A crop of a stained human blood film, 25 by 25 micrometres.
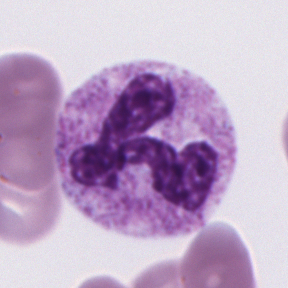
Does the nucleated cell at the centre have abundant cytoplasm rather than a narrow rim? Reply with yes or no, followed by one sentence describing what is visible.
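Yes. The cytoplasm is abundant and pale pinkish-lilac.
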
